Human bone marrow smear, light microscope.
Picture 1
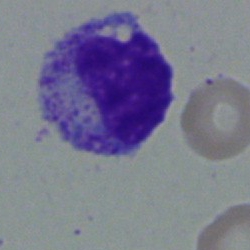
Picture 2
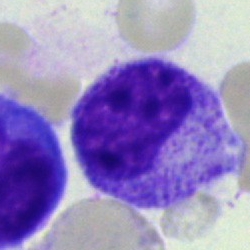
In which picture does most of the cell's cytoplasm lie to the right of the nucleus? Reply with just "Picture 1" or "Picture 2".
Picture 2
